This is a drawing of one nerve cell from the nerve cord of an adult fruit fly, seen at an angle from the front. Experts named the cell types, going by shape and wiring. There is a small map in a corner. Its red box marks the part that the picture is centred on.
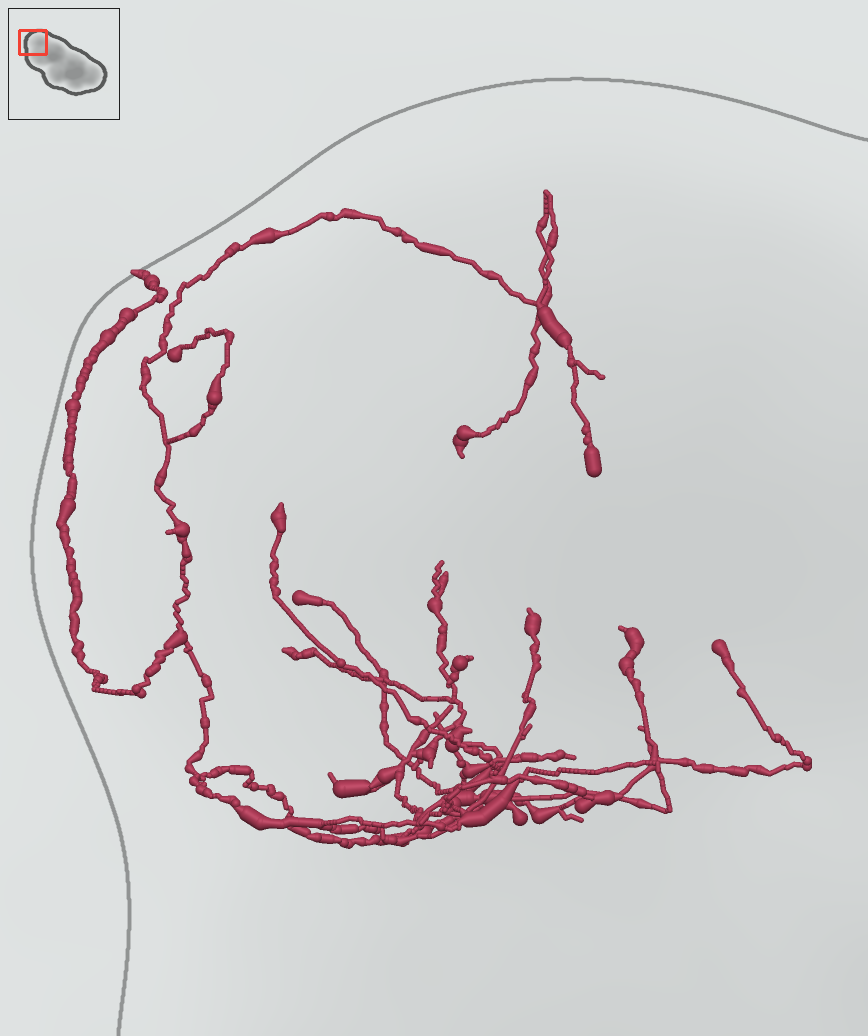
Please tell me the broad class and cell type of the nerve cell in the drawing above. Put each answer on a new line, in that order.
sensory neuron entering the nerve cord
SNxx23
